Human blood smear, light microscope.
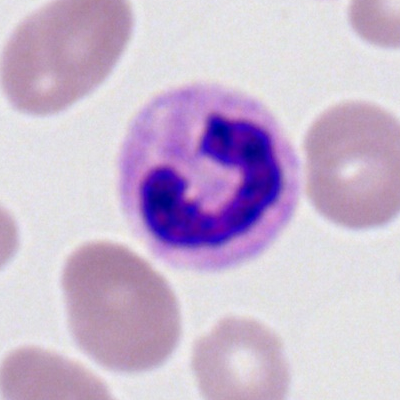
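Band neutrophil. Outline round and smooth. Nucleus a single curved band, bent into a horseshoe, open side facing upper left. No nucleoli seen.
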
